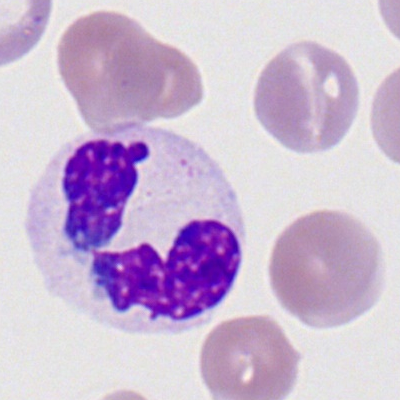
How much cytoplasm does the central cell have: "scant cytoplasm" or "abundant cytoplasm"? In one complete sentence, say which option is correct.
Its cytoplasm is plentiful around the nucleus.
